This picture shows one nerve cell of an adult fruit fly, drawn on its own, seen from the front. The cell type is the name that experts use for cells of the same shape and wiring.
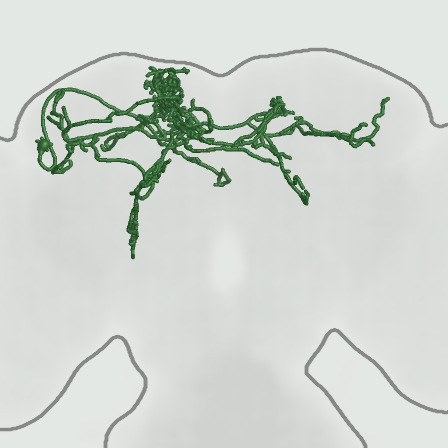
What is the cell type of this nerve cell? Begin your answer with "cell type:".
cell type: DGI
